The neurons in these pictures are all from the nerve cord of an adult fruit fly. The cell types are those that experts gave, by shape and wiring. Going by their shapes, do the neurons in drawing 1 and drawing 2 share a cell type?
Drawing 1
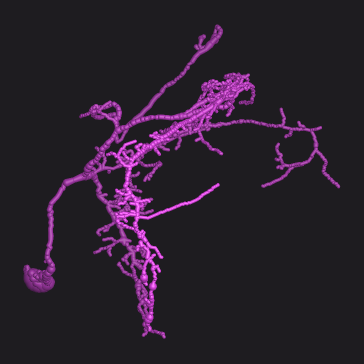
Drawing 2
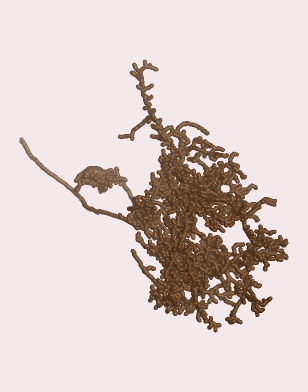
no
